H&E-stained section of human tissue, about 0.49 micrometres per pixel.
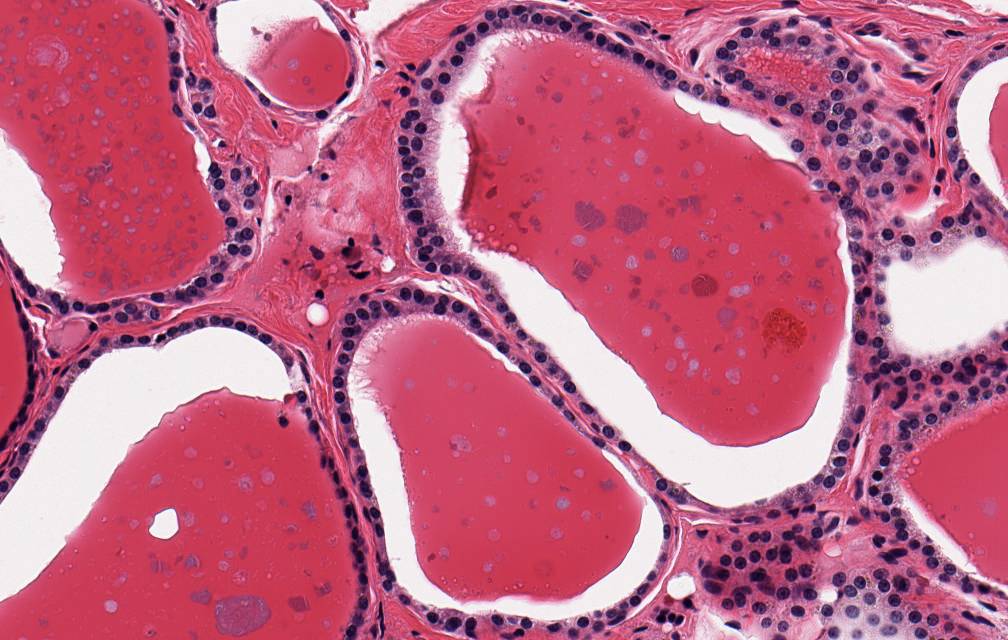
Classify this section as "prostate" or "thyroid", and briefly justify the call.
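It's thyroid. The follicles are rounded to elongated, closely packed and filled with pink colloid.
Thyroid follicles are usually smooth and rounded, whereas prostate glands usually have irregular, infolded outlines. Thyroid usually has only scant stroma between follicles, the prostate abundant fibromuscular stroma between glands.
Otherwise, single-layered cuboidal cells with small, round, dark nuclei line each large follicle, and small pale round vacuoles dot the colloid.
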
